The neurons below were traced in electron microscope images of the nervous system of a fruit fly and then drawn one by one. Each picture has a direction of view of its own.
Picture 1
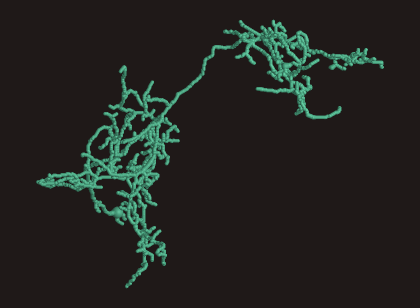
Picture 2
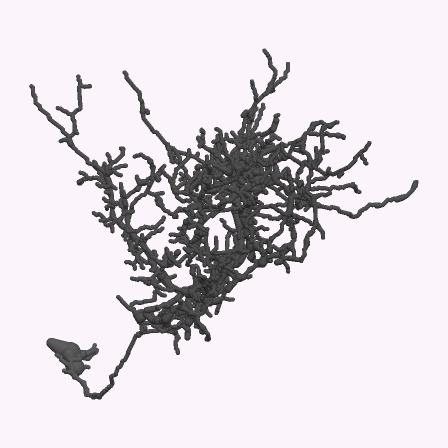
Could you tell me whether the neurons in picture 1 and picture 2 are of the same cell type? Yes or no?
no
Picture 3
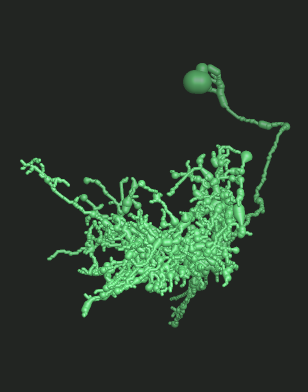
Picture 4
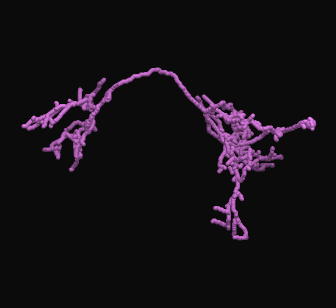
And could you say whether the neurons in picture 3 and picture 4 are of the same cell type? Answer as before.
no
